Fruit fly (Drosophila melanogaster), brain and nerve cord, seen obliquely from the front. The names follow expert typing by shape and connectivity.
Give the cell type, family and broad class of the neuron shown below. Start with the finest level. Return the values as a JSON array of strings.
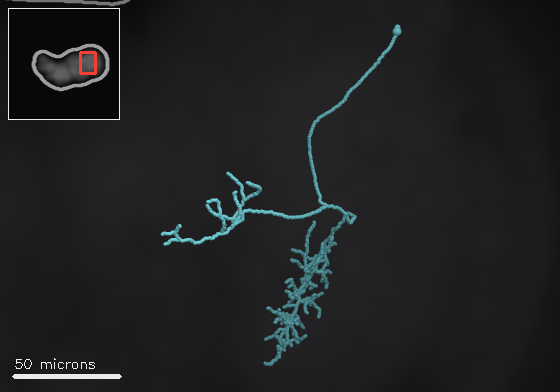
["LC22", "hemilineage VPNd1", "visual projection neuron"]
